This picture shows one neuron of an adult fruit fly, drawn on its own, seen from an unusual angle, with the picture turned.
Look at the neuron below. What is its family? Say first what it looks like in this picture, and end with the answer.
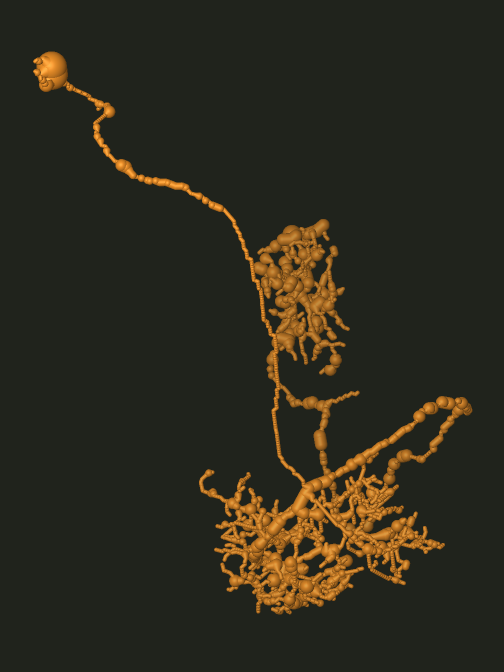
The picture shows dozens of branch ends. In this view it is taller than it is wide. Its broad class is central-brain intrinsic neuron. Its family is called class CX.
